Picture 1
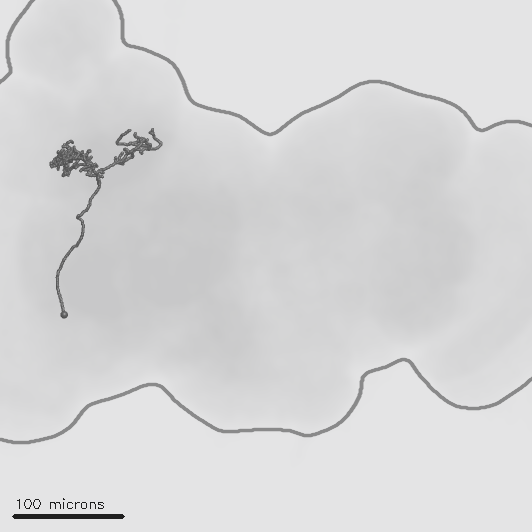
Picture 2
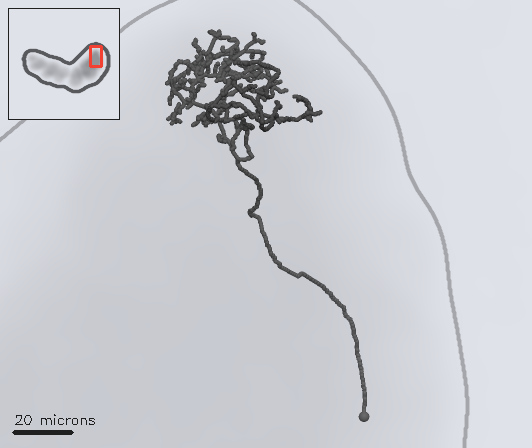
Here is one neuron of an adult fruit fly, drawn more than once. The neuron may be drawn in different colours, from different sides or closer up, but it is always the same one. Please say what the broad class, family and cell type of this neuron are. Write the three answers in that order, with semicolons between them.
central-brain intrinsic neuron; hemilineage LHa2; CB4193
